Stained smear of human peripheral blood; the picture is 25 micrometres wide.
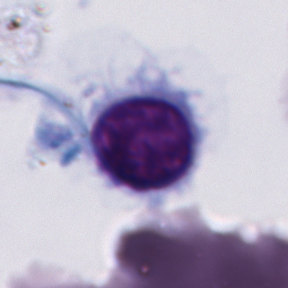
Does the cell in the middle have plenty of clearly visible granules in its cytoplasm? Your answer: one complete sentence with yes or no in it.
No, not a single granule can be seen in its cytoplasm.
